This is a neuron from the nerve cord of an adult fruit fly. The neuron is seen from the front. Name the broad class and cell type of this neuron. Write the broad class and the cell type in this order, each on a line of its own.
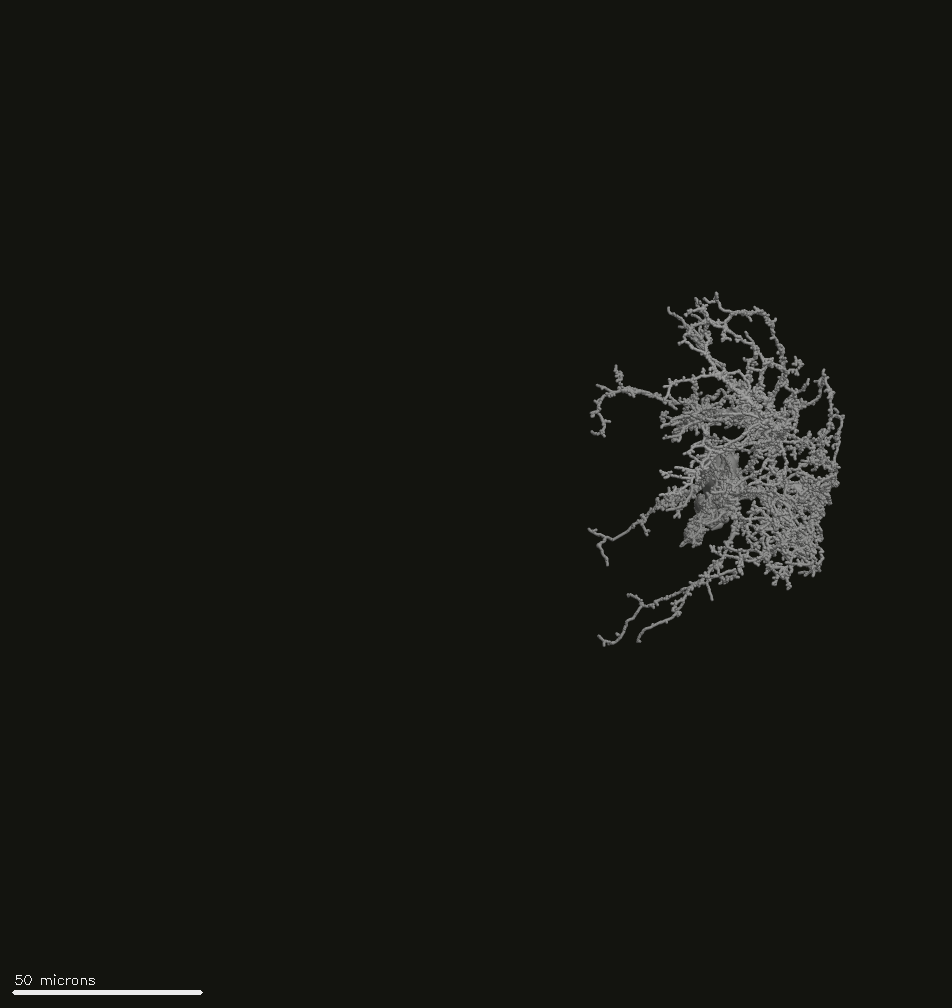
motor neuron of the nerve cord
Ti extensor MN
